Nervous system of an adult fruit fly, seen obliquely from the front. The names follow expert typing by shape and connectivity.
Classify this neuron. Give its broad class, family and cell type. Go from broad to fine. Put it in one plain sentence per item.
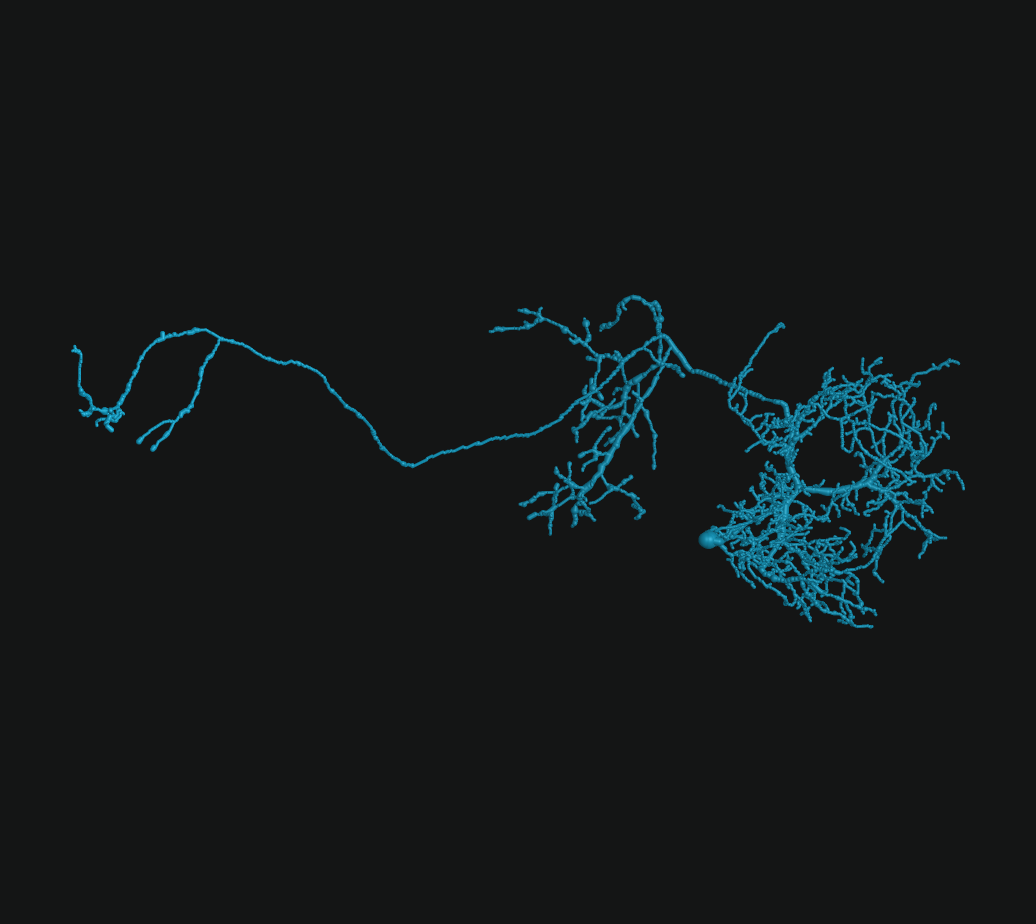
An ascending neuron of hemilineage 07B, type AN07B015.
